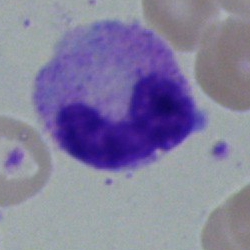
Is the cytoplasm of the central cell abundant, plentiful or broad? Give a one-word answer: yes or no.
Yes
